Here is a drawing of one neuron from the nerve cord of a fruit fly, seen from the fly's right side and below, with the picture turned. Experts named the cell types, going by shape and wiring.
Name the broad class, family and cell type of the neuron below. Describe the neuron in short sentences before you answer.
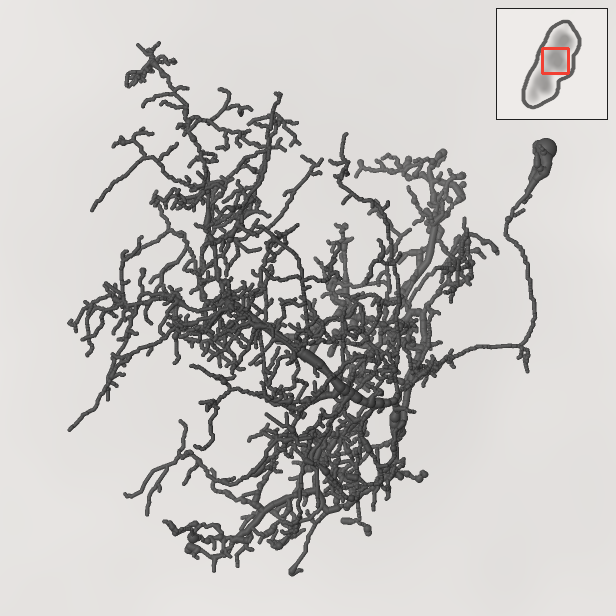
More than a hundred branch ends can be seen. As drawn here it is about as wide as it is tall. Its broad class is nerve-cord intrinsic neuron. Its family is hemilineage 13A. It is of cell type IN13A008.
